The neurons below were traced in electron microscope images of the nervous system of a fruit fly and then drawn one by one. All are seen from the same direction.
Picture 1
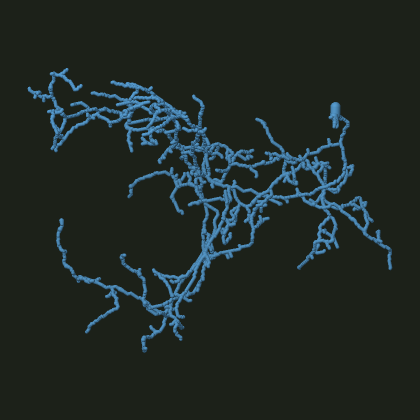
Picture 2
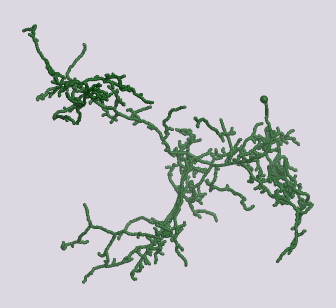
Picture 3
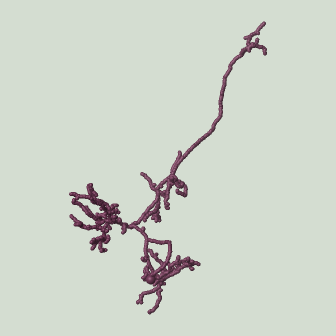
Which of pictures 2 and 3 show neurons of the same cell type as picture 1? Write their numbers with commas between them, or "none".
2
